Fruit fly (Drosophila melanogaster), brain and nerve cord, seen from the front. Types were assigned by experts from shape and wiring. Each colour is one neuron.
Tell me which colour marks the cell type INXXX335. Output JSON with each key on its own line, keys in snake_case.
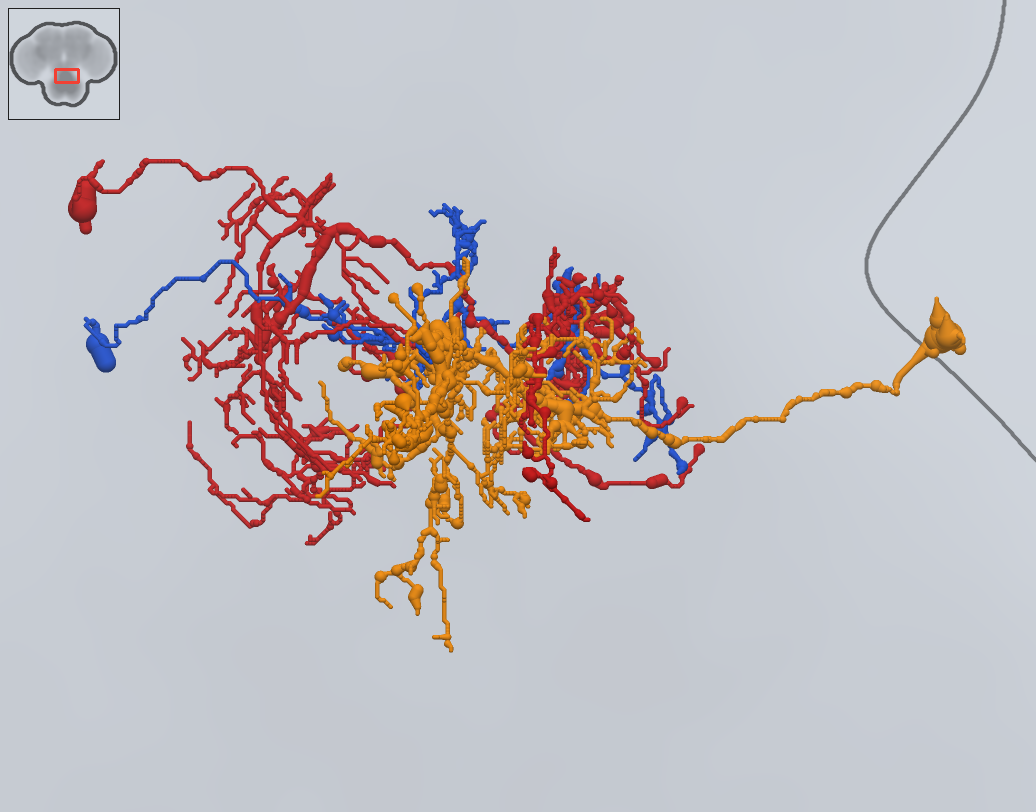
{
 "colour": "orange"
}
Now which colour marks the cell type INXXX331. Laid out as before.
{
 "colour": "red"
}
